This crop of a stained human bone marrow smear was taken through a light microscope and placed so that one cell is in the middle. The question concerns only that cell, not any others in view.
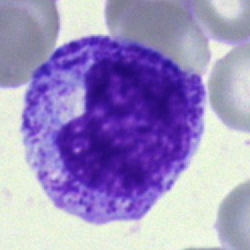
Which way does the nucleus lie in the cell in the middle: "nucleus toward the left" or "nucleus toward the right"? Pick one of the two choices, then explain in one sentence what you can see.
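Nucleus toward the right. The nucleus sits off-centre towards the right of the cell.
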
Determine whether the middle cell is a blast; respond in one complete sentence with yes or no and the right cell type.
No, the central cell qualifies as a myelocyte rather than as a blast.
